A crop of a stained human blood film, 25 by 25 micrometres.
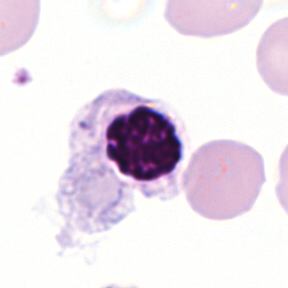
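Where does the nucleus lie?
Off-centre, I notice, toward the upper right, with most of the pale greyish-lilac cytoplasm spreading out to its lower left.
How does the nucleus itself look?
Round in outline and about 7 micrometres across, its chromatin very dark purple and coarsely clumped.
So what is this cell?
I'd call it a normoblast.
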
